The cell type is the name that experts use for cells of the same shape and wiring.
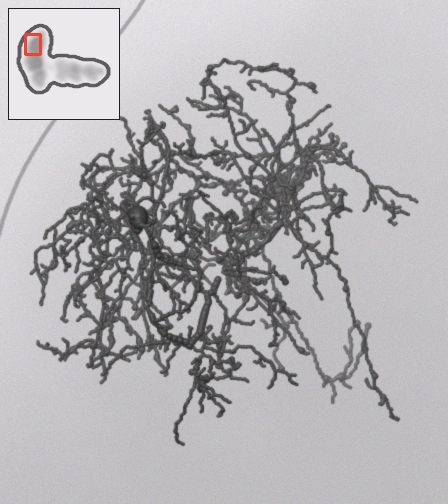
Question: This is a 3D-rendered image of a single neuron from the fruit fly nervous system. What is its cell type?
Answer: AVLP566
